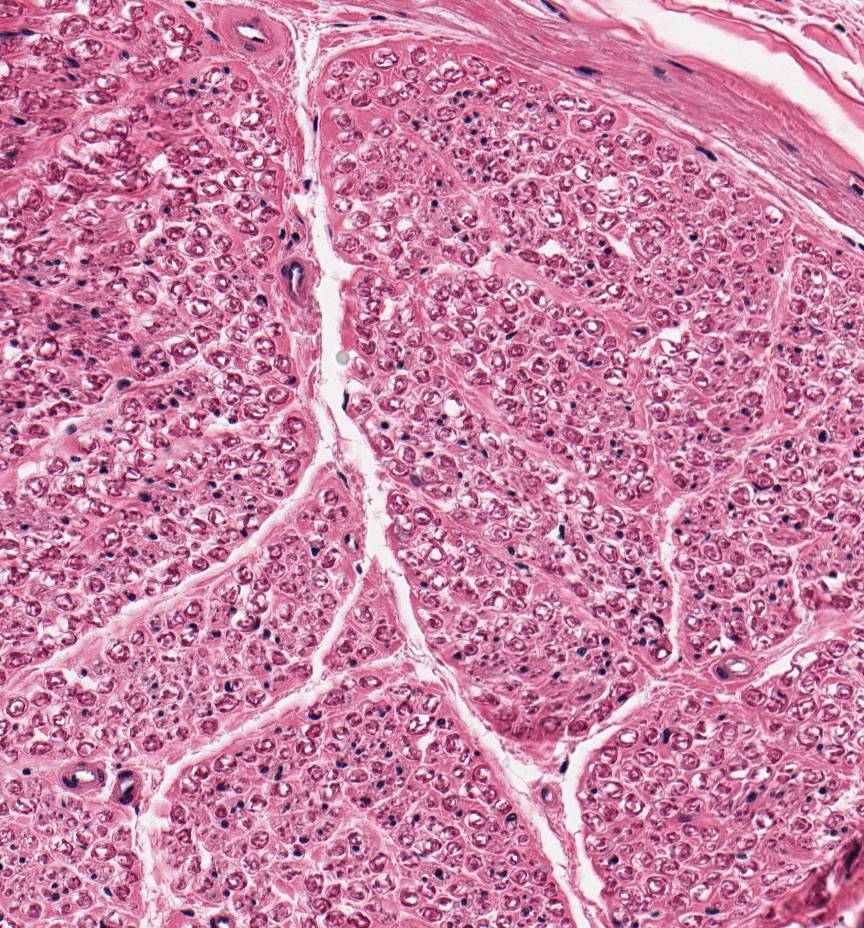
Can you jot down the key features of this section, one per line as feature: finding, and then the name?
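Fascicles: several, large, rounded to polygonal
Septa: thin pink connective tissue between fascicles
Fibres: cut across, closely packed small round profiles
Profiles: many with a central dark pink dot inside a paler ring
Nuclei: small, dark, oval to elongated, sparse between profiles
Name: tibial nerve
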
